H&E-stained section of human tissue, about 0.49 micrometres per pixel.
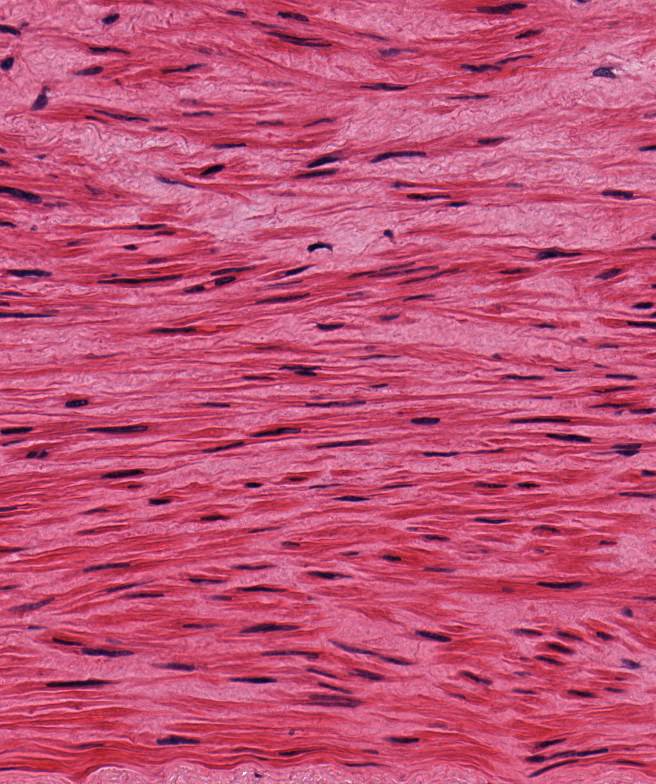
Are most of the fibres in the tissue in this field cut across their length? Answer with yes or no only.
No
